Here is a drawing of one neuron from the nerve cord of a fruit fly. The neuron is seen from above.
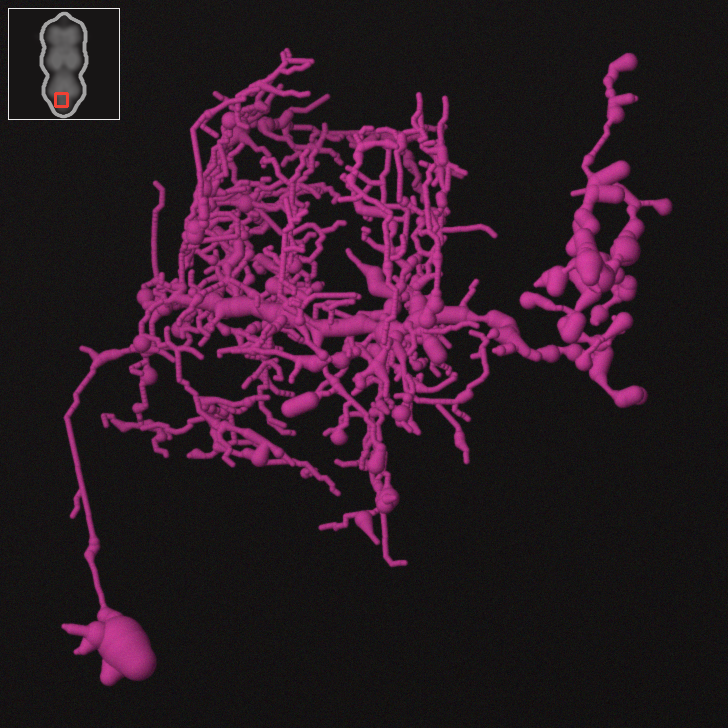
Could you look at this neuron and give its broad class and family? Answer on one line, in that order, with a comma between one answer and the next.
nerve-cord intrinsic neuron, hemilineage 06A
